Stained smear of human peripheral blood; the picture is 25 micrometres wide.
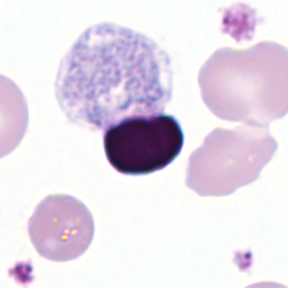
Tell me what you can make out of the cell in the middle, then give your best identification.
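Nucleus at lower edge of cell, bulging past the cytoplasm's outline. Chromatin uniformly dense, very dark purple. Cytoplasm mottled and lacy; its outline roughly rounded but irregular. Cell: normoblast.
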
